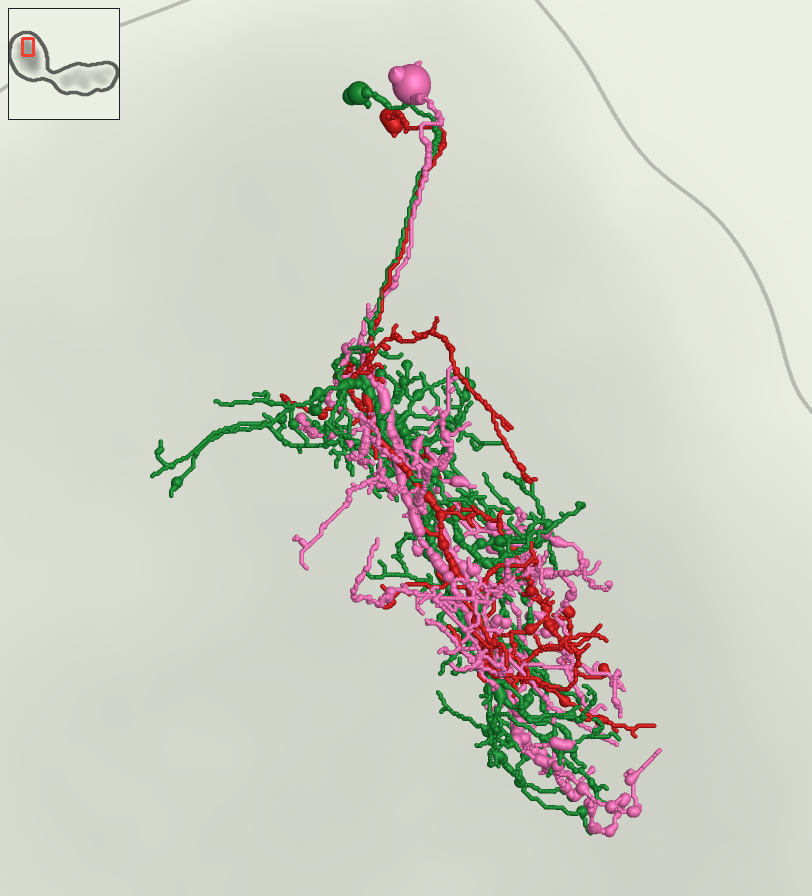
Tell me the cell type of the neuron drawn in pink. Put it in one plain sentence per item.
The cell type is CL187.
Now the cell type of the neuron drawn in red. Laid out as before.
The cell type is CL190.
